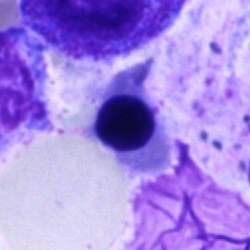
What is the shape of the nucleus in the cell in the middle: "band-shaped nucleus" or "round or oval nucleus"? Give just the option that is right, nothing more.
Round or oval nucleus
